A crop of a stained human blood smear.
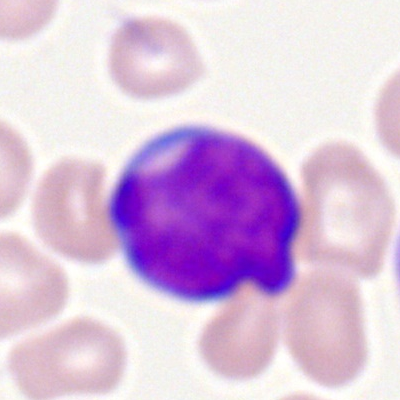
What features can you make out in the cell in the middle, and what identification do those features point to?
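Nucleus fills almost the whole of a roughly round cell. Chromatin dark purple, coarsely mottled with darker and lighter patches. No granules in the cytoplasm. Myeloblast.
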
